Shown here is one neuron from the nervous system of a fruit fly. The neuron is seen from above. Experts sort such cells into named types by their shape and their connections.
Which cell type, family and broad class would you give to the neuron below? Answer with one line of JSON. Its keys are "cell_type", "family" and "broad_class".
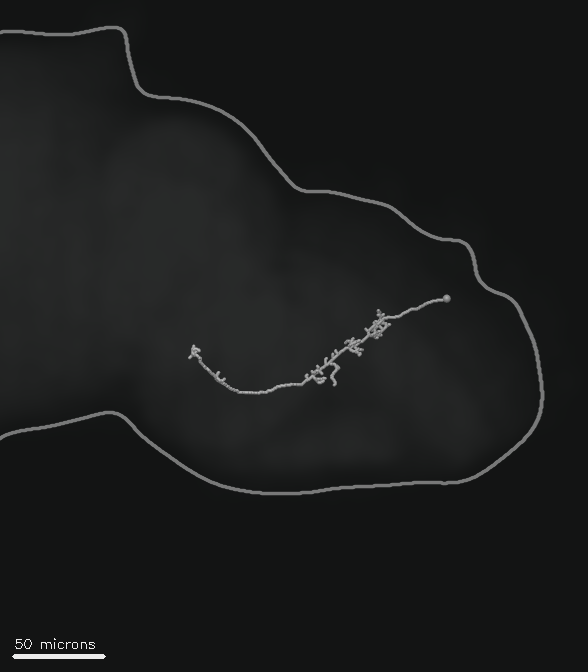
{"cell_type": "Tm12", "family": "Tm", "broad_class": "optic-lobe intrinsic neuron"}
